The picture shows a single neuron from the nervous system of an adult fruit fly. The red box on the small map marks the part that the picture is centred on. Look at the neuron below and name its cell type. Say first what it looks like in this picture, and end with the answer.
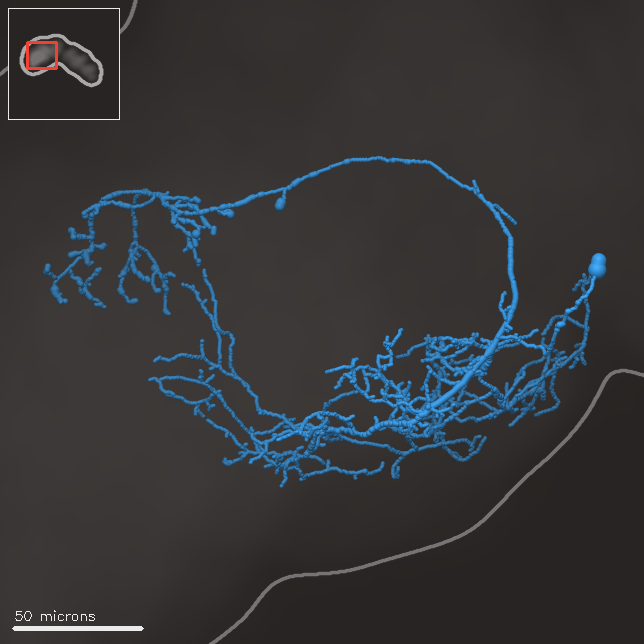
The cell body can be seen on the right of the picture. By the scale bar it is about 200 microns wide in this view. Dozens of branch ends can be seen. It is a central-brain intrinsic neuron. The cell type is CRE108.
